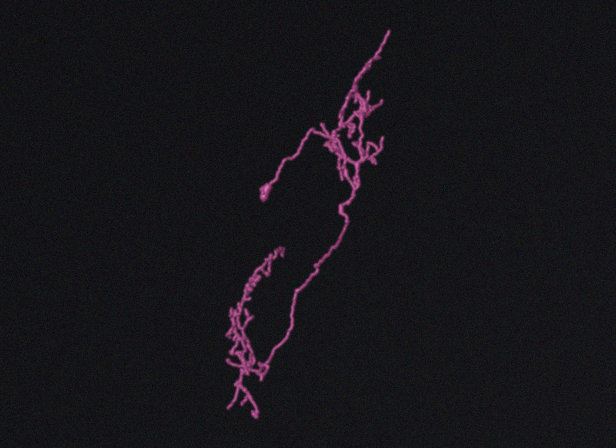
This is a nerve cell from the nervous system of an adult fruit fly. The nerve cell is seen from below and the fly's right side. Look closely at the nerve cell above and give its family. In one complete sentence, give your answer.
Under family hemilineage DM4_ventral sits this nerve cell.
